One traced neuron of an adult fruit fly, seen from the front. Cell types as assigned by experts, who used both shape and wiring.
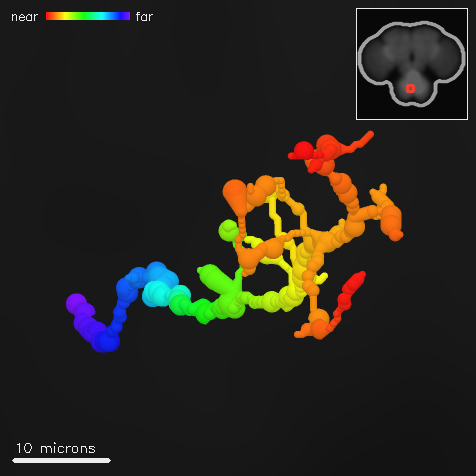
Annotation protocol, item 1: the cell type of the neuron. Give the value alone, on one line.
SNpp40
